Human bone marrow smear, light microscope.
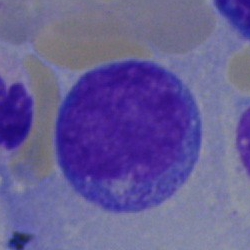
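Blast, at the centre of the smear. The chromatin seems finely stippled, not coarsely clumped. Deep blue cytoplasm makes only a narrow rim, widest at the bottom, and against the lower edge of the nucleus I see a pale zone in it.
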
